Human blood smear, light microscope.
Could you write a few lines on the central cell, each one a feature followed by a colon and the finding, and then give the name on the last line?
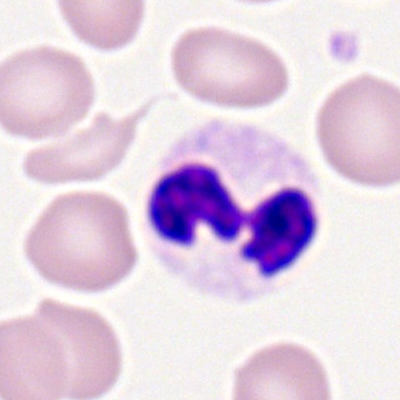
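Nucleus: split into two lobes
Chromatin: dark purple, coarsely clumped
Cytoplasm: plenty of it, pale pinkish-lilac
Granules: fine and faint, in the cytoplasm
Name: segmented neutrophil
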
